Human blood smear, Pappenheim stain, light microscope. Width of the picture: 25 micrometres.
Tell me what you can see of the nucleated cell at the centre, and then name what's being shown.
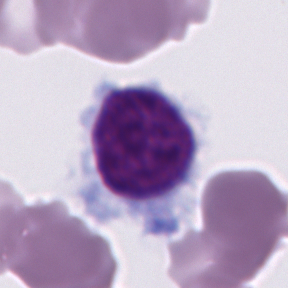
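Ragged outline, many fine cytoplasmic projections. Chromatin dense, staining dark purple. Cytoplasm pale blue, widest below the nucleus. The cell is a hairy cell.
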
